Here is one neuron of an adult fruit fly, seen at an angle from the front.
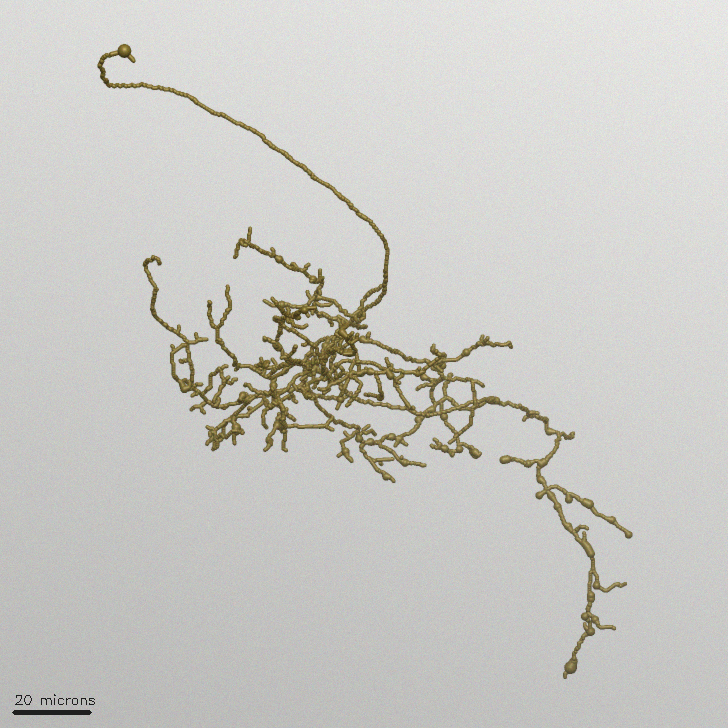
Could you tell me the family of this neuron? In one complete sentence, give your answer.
This neuron is of the family hemilineage AOTUv1_ventral.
